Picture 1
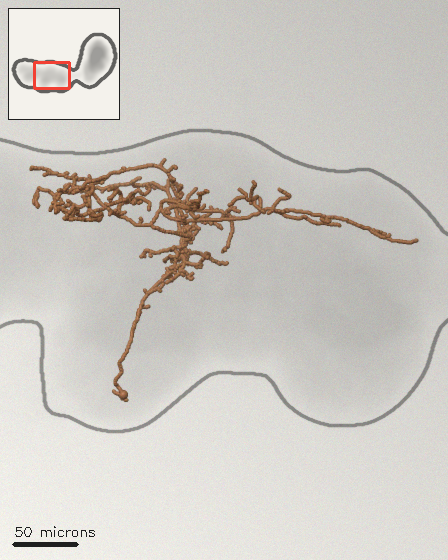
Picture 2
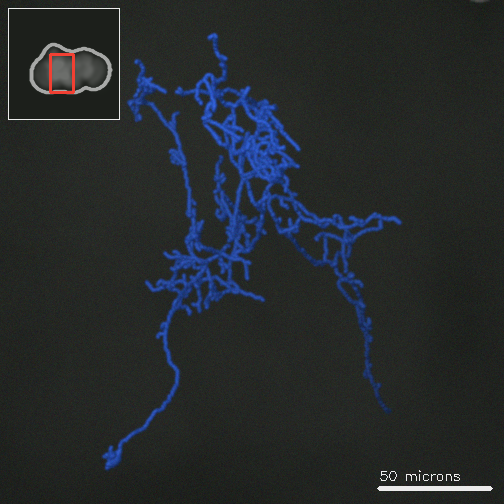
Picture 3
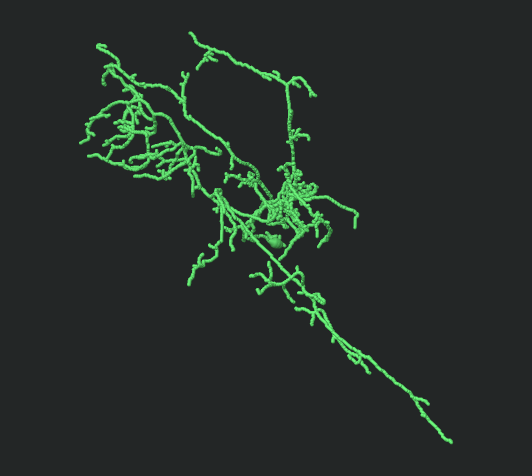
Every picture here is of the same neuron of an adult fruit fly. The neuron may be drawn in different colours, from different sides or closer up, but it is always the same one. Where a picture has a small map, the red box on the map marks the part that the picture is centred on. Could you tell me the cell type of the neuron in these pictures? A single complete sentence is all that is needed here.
The cell type that this neuron has is IN06B017.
